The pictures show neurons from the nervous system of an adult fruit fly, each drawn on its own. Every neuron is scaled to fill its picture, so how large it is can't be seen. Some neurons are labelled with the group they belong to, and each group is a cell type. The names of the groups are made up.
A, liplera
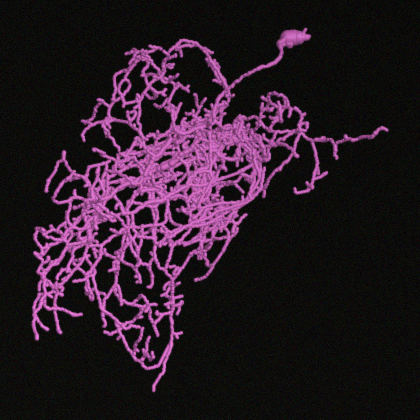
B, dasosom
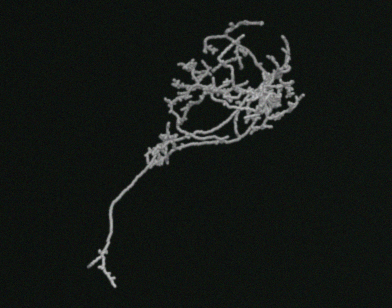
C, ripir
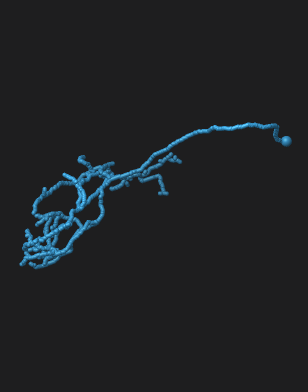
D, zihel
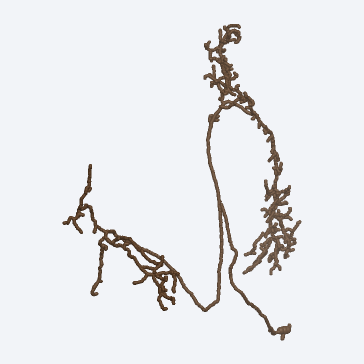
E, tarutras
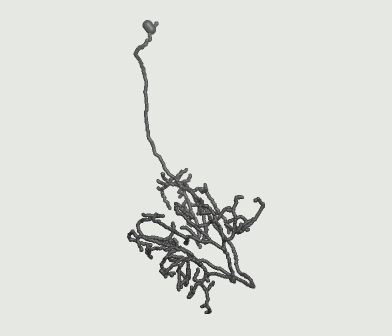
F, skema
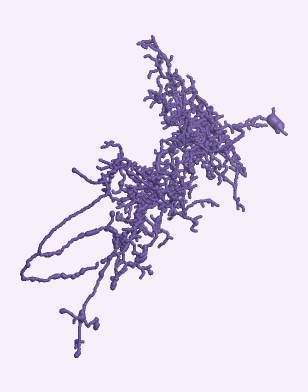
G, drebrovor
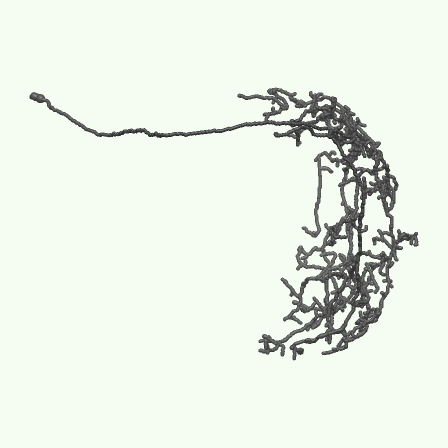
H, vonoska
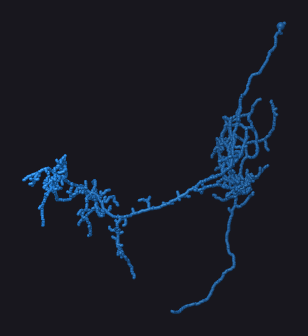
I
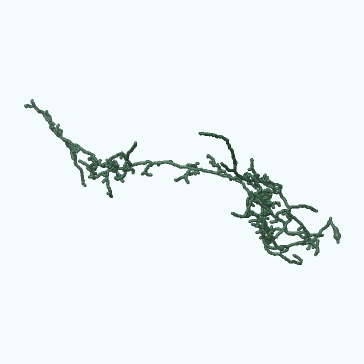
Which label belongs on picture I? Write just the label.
vonoska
